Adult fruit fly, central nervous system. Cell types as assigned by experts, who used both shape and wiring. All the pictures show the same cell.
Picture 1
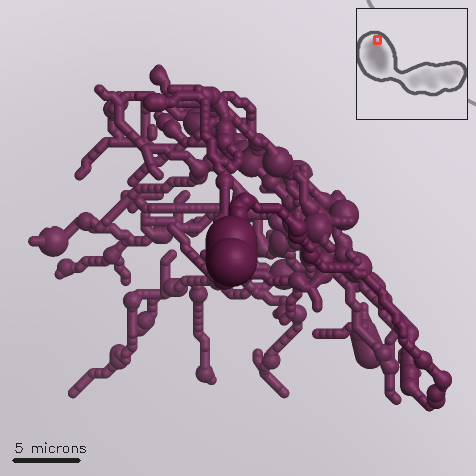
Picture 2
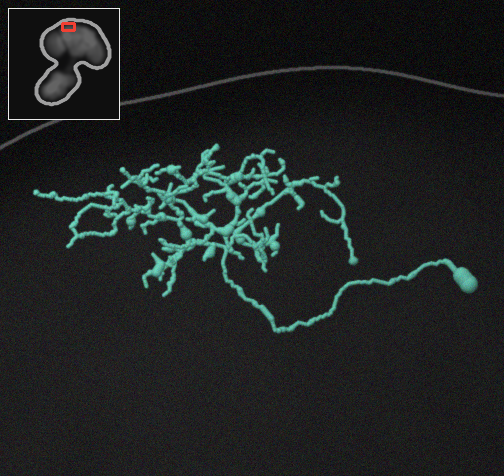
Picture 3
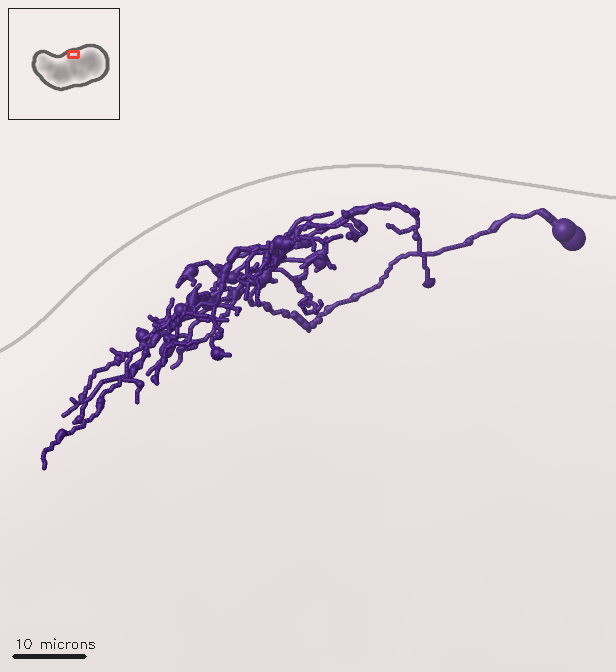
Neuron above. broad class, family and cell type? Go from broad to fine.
central-brain intrinsic neuron; hemilineage SLPpm1; CB4130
